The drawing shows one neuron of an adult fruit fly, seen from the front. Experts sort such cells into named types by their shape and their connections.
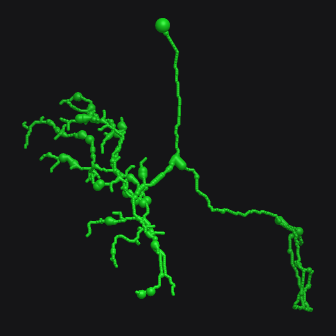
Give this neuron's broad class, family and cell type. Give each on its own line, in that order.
optic-lobe intrinsic neuron
MeLo
MeLo6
